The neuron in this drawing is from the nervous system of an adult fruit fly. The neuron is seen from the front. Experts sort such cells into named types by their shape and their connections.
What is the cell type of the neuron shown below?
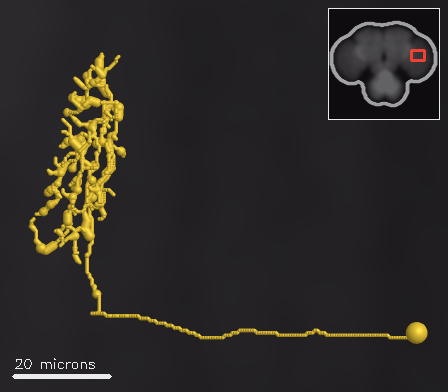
LPi34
